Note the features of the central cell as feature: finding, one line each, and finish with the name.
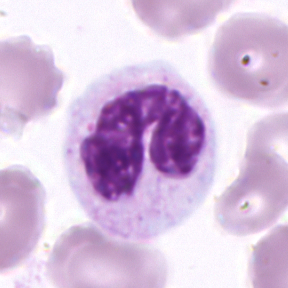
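Nucleus shape: single thick band, bent into a horseshoe opening downward
Chromatin: dark purple, coarsely clumped
Cytoplasm: abundant, pale lilac
Granules: fine, pink-violet, scattered through the cytoplasm
Identification: band neutrophil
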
